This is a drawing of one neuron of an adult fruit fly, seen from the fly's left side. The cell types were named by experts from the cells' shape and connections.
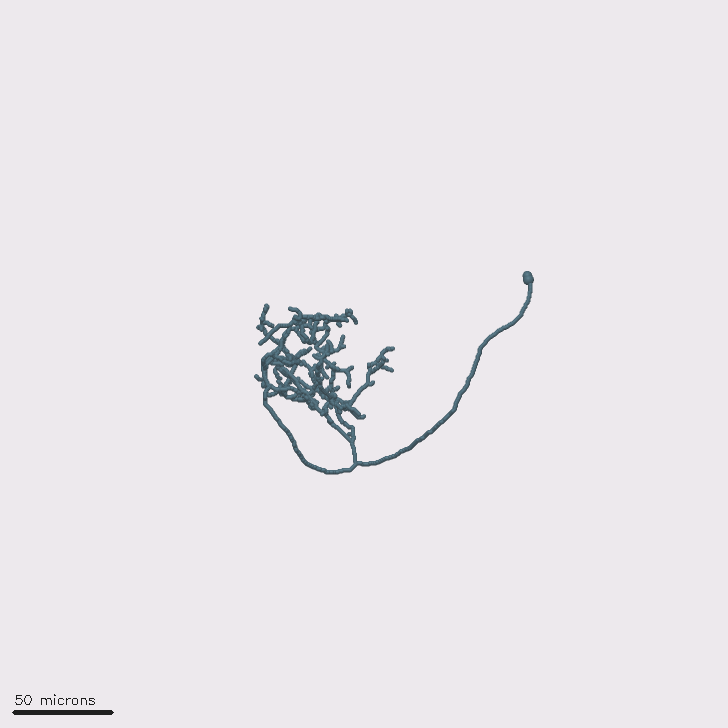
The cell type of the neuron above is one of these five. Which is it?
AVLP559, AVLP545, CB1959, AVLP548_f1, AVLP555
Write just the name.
AVLP559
